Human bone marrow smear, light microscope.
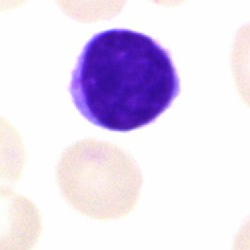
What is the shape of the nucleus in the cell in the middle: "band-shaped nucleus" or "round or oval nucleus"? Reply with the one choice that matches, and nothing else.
Round or oval nucleus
